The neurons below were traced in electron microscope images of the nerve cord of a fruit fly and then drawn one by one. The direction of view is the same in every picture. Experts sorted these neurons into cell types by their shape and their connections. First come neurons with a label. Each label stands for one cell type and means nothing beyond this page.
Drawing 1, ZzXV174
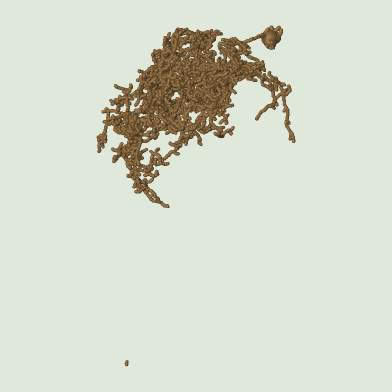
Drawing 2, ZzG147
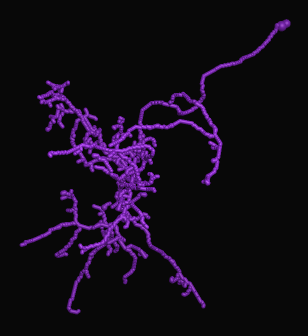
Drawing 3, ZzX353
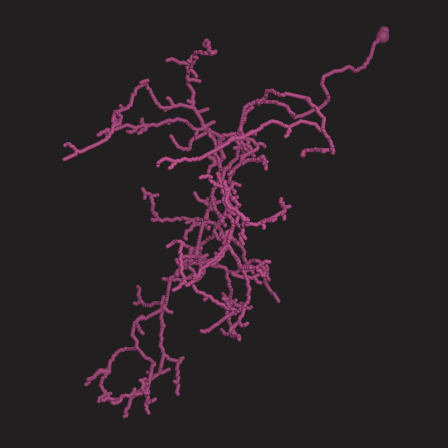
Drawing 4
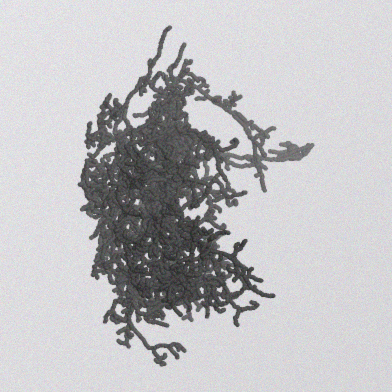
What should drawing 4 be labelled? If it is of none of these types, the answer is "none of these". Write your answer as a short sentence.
It belongs to ZzXV174.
